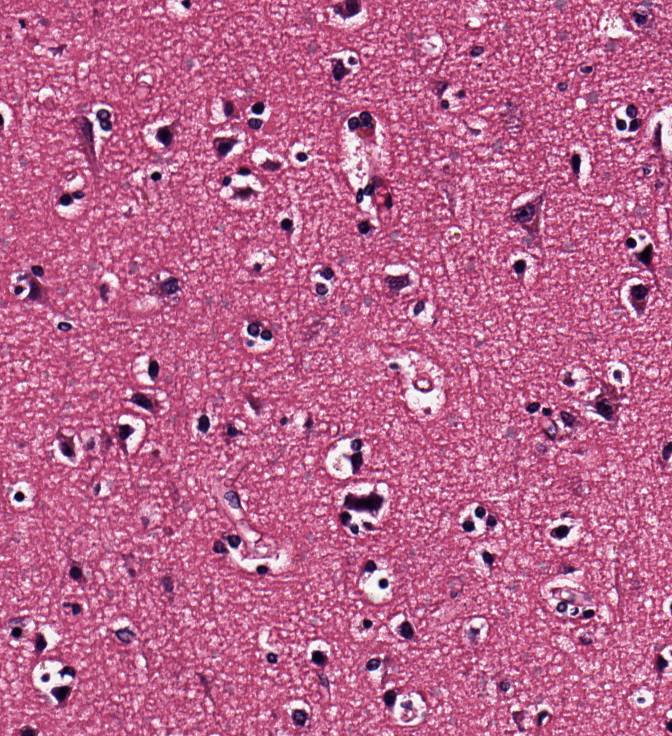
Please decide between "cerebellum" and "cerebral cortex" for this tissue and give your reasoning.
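This is cerebral cortex. Looking across the field, I see scattered neurons with dark, shrunken, angular cell bodies, some triangular with a tapering process. Small round dark glial nuclei often sit in twos or threes against those cell bodies. Most cells lie within clear, empty halos that separate them from the surrounding neuropil. And in the lower left, a thin-walled capillary with elongated nuclei runs obliquely.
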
